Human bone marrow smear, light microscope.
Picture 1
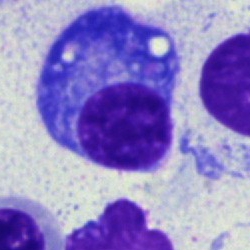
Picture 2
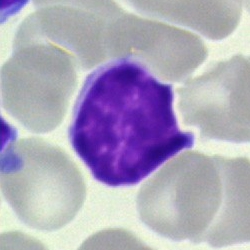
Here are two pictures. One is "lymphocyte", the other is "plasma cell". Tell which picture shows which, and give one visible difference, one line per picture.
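Picture 1 shows a plasma cell: The cytoplasm is abundant and stains deep blue.
Picture 2 shows a lymphocyte: Cytoplasm is scant, at most a thin rim at the edge of the cell.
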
